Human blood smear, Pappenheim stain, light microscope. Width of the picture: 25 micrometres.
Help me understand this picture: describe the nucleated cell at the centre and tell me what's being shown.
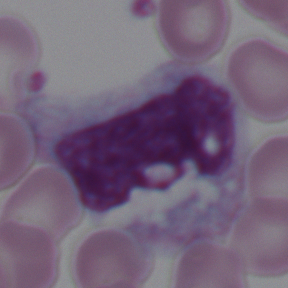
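Abundant pale greyish blue cytoplasm forms a wide zone, widest below the nucleus. In that lower part, fine lilac granules are scattered through the cytoplasm. The chromatin is dark purple and dense, with a mottled texture. This cell is a monocyte.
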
